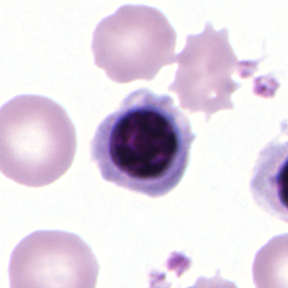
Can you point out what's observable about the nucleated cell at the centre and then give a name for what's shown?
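Here the chromatin is dense, dark purple and coarsely clumped, and I can't make out any nucleoli. A rim of cytoplasm goes all the way round the nucleus, and I see no vacuoles in it. This one is a normoblast.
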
